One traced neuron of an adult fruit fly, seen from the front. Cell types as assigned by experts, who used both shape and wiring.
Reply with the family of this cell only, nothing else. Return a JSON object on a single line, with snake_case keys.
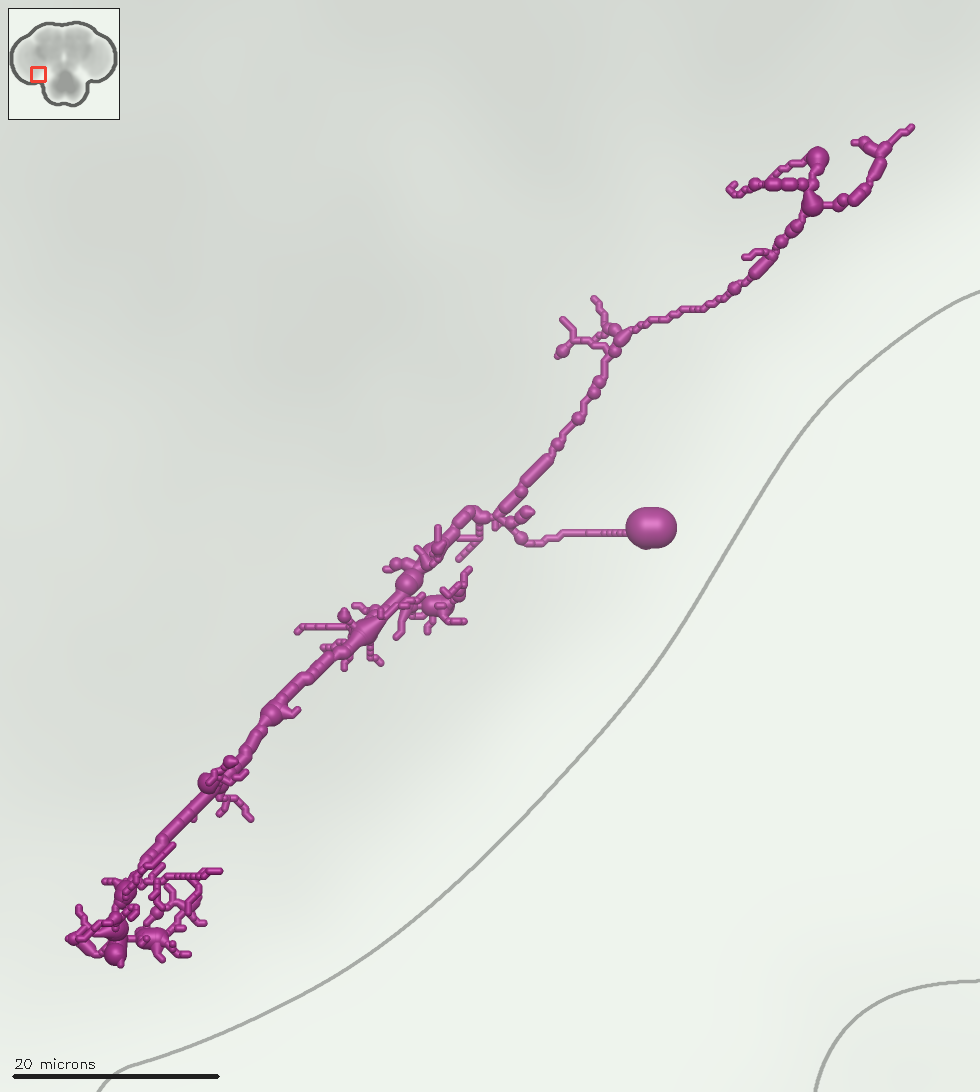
{"family": "T"}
